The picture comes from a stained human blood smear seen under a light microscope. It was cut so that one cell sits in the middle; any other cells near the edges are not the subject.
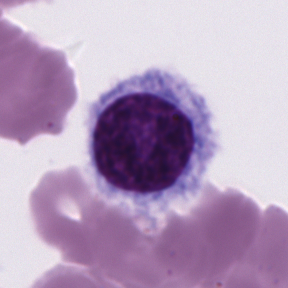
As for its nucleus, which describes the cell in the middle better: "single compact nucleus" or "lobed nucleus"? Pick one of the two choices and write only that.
Single compact nucleus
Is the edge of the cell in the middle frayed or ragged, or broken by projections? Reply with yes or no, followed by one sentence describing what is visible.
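Yes. The cell is round overall with a fuzzy, ragged edge.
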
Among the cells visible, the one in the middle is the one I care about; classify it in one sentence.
In the central position of this crop, the cell is a hairy cell.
